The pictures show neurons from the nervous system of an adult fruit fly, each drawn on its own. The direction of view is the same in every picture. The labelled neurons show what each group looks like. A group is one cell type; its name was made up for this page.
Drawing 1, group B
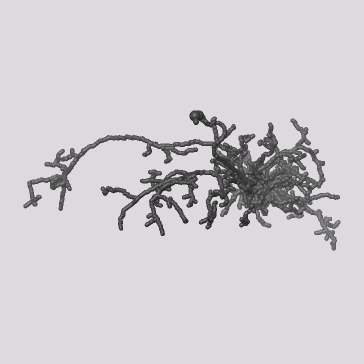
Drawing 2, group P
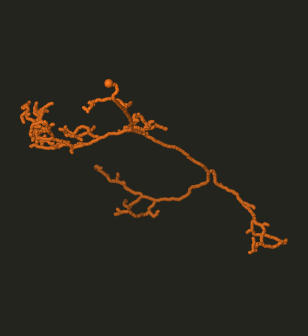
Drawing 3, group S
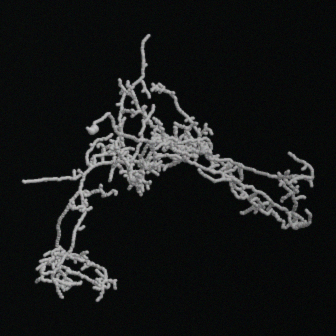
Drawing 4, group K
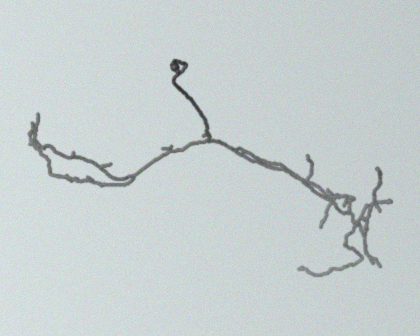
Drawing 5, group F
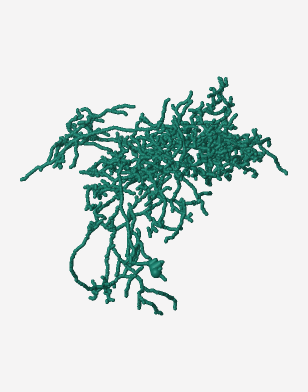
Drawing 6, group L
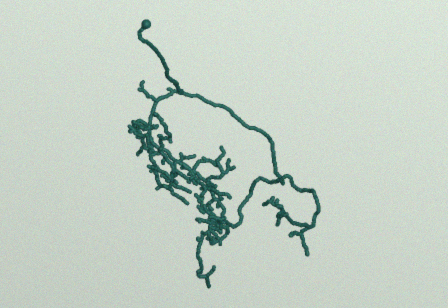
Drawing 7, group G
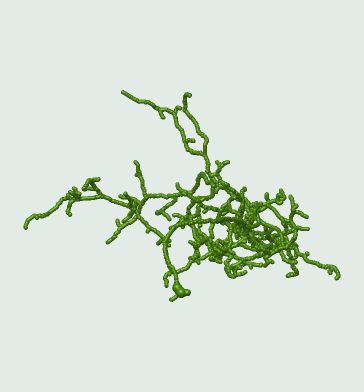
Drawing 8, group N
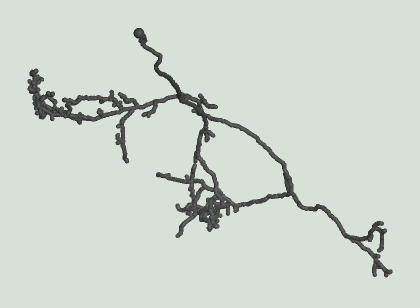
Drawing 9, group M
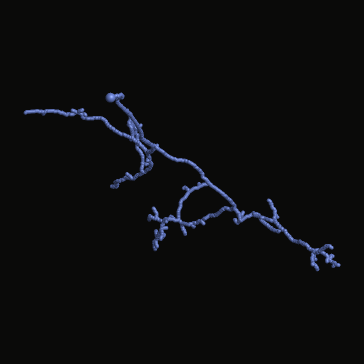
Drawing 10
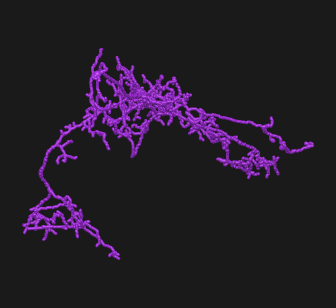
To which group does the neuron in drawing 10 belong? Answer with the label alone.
group S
